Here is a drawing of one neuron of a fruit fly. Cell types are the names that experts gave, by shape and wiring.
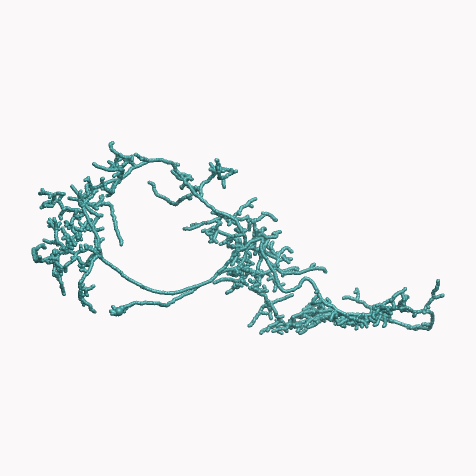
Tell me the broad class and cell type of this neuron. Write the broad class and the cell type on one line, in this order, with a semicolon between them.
central-brain intrinsic neuron; SMP604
